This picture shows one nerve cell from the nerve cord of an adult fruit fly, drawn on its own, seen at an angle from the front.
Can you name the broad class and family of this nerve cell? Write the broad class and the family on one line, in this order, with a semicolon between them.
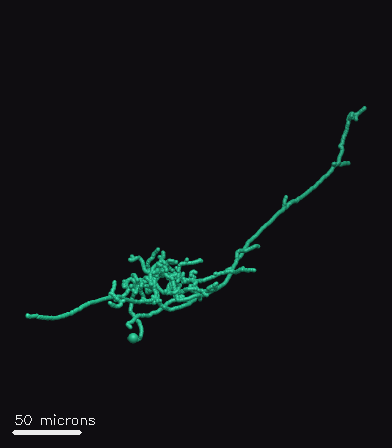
ascending neuron; hemilineage 05B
